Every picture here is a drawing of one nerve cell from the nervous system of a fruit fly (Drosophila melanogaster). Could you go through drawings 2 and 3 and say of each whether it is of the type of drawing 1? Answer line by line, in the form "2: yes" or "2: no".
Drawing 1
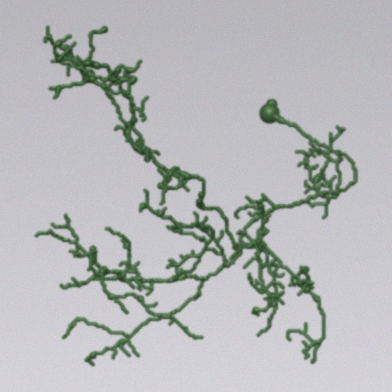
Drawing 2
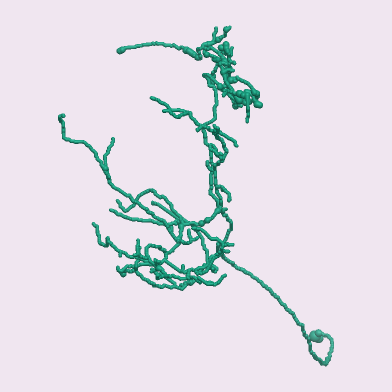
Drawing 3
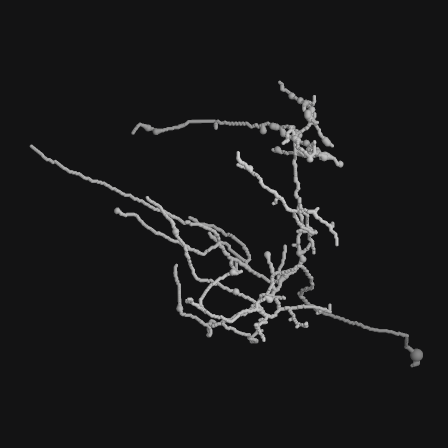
2: no
3: no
